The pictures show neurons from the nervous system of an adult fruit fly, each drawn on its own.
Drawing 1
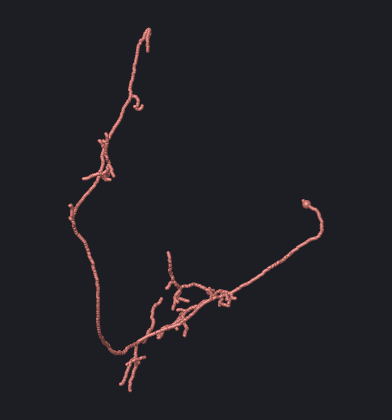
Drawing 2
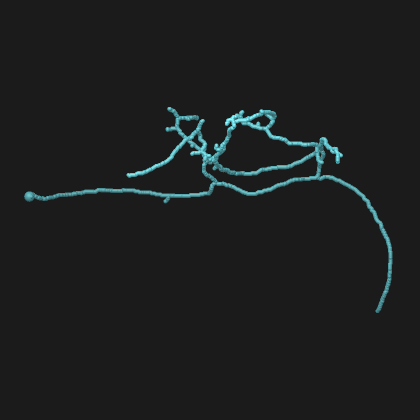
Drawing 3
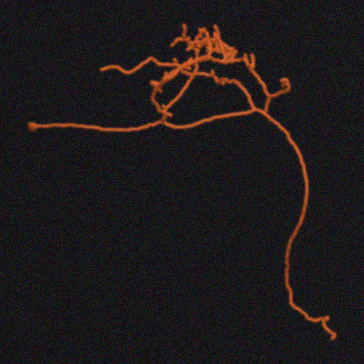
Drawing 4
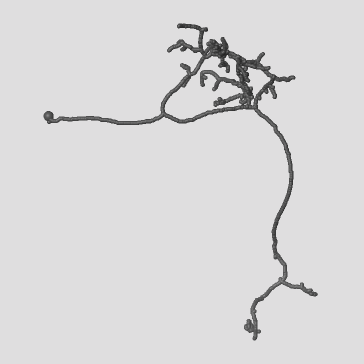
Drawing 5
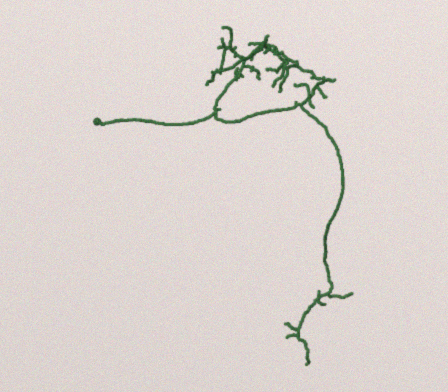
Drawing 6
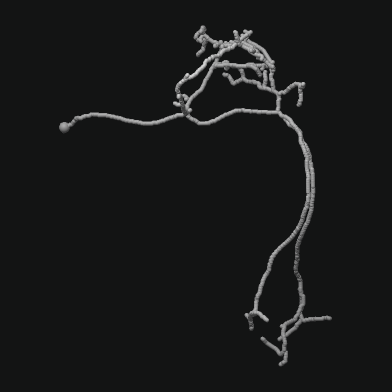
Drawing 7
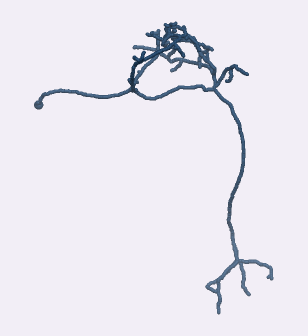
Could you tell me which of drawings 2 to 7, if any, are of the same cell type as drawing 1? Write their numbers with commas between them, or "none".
3, 4, 5, 6, 7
